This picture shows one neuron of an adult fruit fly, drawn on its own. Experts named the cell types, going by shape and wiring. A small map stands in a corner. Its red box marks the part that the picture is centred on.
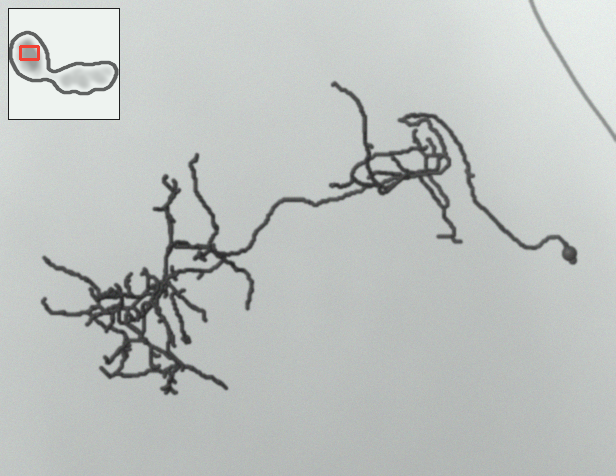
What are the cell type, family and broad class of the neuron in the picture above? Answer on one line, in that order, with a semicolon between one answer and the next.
CB1684; hemilineage DM6_posterior; central-brain intrinsic neuron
